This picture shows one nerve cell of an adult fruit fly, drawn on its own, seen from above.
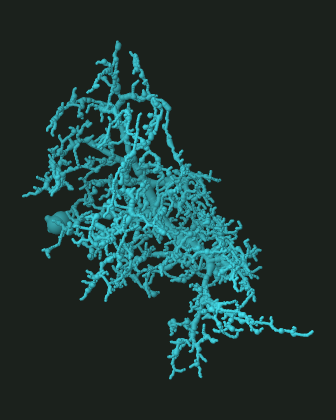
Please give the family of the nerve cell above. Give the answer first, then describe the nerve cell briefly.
The family is hemilineage WEDa1. Its broad class is central-brain intrinsic neuron. More than a hundred branch ends can be seen. In this view it is about as wide as it is tall.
